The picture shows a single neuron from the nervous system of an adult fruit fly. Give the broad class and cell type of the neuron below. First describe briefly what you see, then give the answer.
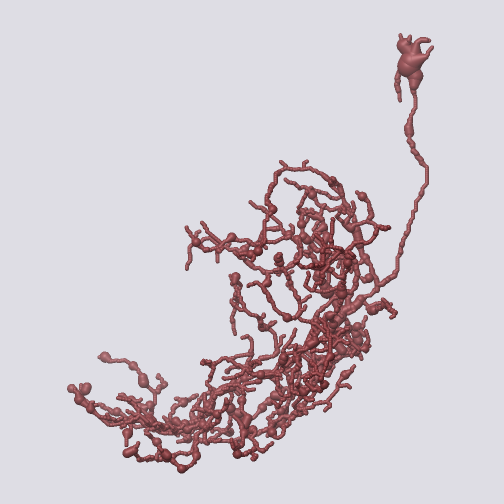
Its cell body lies at the upper right of the picture. As drawn here it is about as wide as it is tall. This is a nerve-cord intrinsic neuron. It is of cell type INXXX256.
